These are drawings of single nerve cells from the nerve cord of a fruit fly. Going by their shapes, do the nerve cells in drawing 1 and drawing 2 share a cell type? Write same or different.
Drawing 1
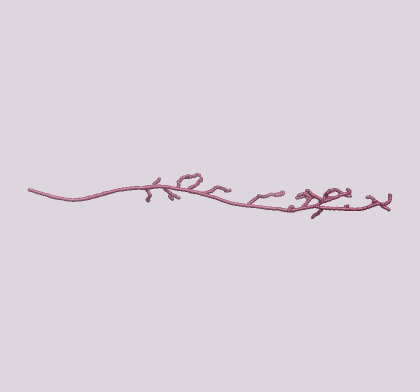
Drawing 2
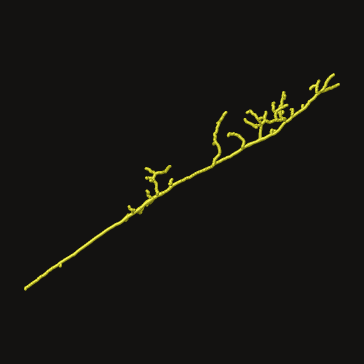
same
